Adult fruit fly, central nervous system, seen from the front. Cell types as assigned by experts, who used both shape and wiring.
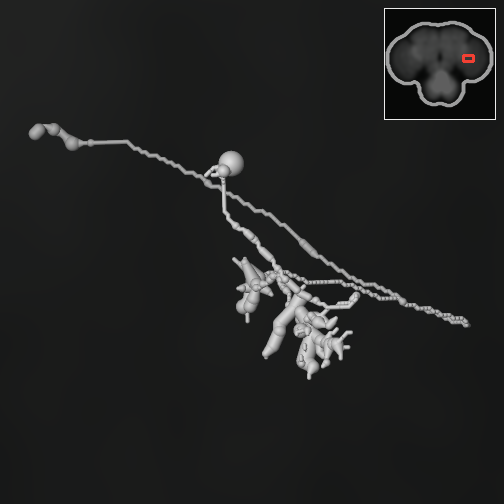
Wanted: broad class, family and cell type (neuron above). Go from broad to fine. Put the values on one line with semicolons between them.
optic-lobe intrinsic neuron; Tm; Tm1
